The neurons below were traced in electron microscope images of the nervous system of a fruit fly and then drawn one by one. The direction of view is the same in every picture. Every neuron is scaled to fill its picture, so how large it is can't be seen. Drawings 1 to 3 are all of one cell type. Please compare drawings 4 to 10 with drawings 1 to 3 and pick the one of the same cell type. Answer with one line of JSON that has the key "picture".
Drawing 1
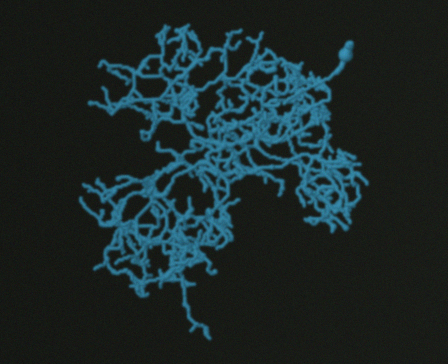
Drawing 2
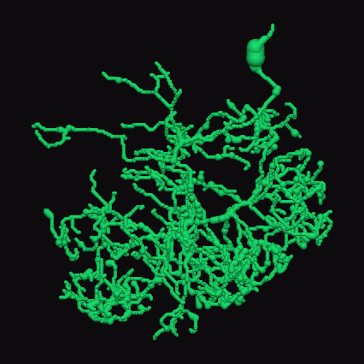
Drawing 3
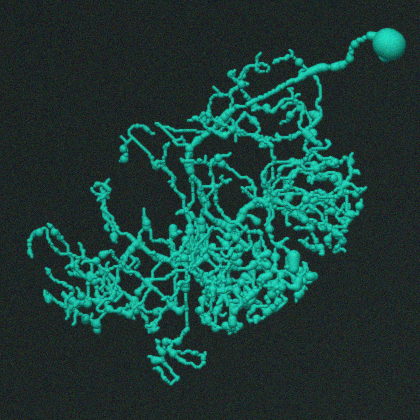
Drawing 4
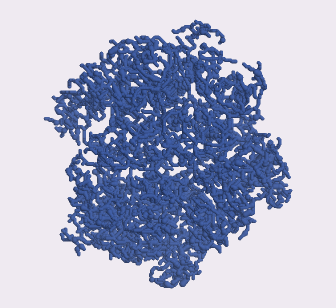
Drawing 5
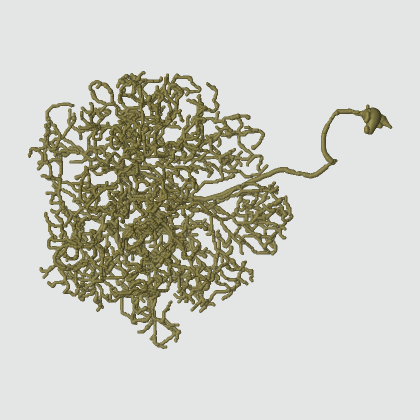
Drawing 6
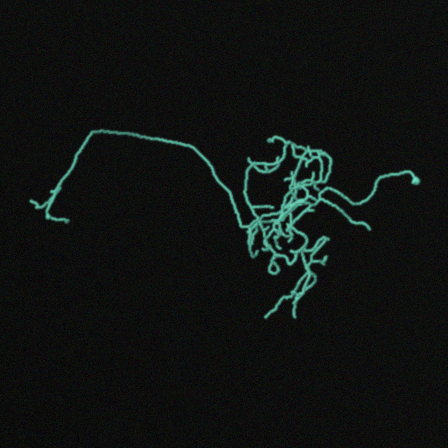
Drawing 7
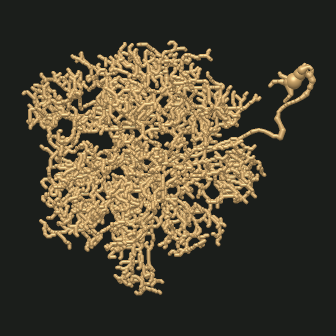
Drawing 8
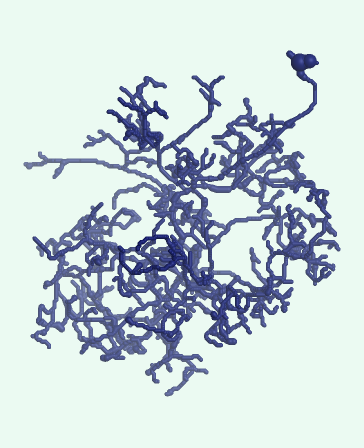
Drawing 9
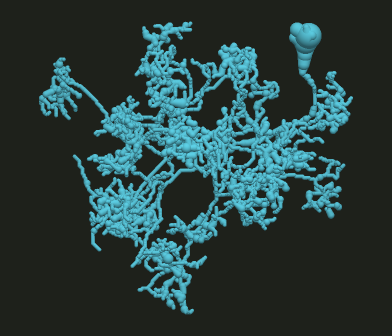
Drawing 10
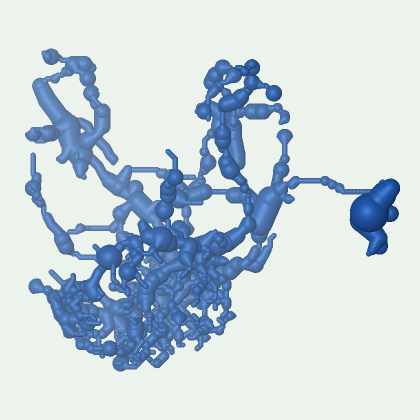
{"picture": 8}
